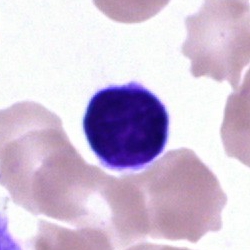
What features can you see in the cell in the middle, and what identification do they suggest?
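The chromatin is dense and stains dark purple. Cytoplasm forms at most a very thin rim around the nucleus. Neither granules nor vacuoles are visible in the cell. The cell is a lymphocyte.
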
